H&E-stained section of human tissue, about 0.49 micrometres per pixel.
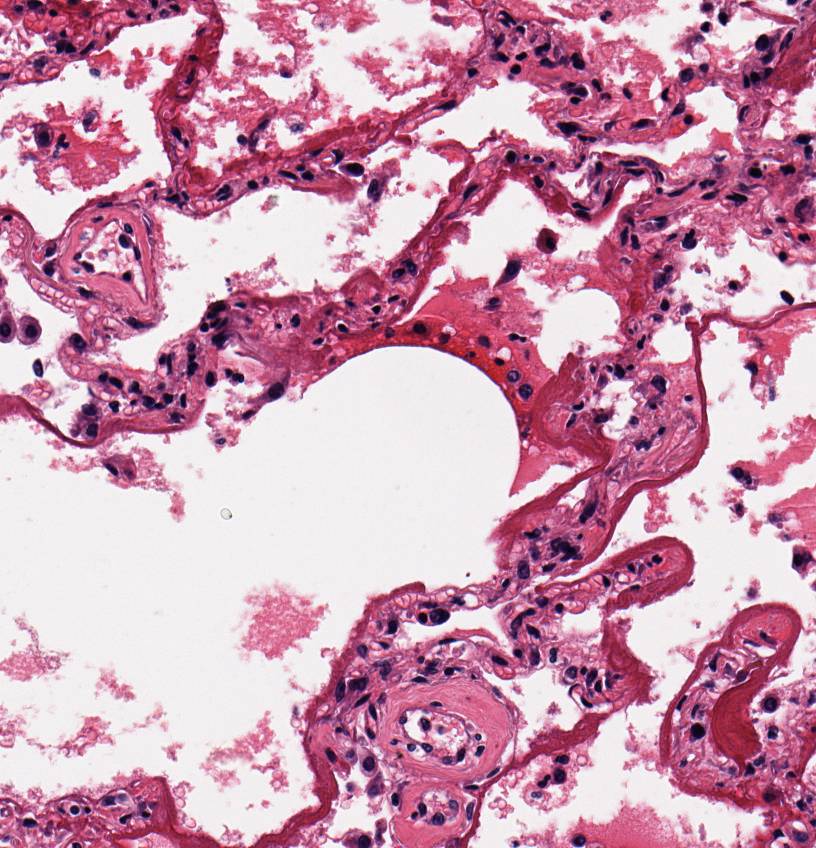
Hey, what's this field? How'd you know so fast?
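The structure shown is the alveolus, seen as a meshwork of thin, branching septa enclosing many open spaces, the largest at centre-left.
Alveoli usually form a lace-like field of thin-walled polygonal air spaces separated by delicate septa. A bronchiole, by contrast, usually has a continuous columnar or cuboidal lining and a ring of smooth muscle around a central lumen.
Many of the open spaces are partly filled with pale pink, flocculent material. A small vessel with a thick pink wall and narrow lumen lies in the lower middle, and no glands appear in the field.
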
